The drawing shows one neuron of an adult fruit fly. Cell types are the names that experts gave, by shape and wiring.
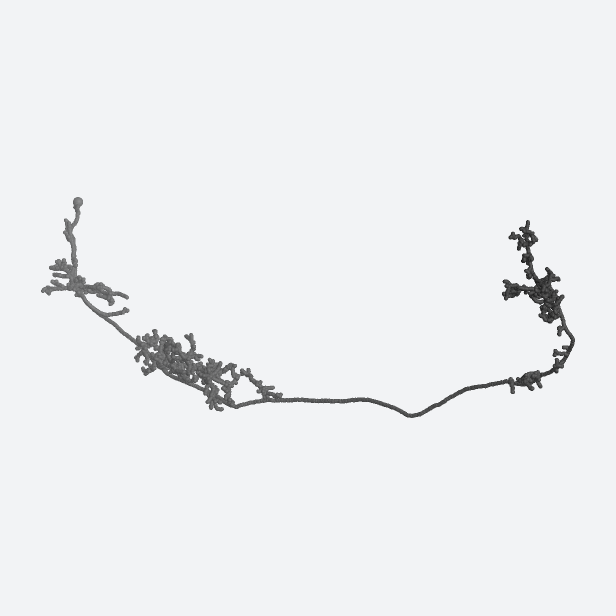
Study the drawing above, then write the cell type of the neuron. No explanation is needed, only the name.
ANXXX102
